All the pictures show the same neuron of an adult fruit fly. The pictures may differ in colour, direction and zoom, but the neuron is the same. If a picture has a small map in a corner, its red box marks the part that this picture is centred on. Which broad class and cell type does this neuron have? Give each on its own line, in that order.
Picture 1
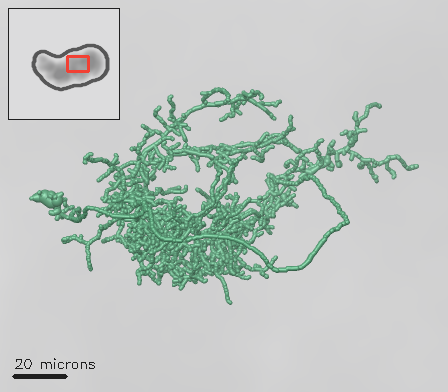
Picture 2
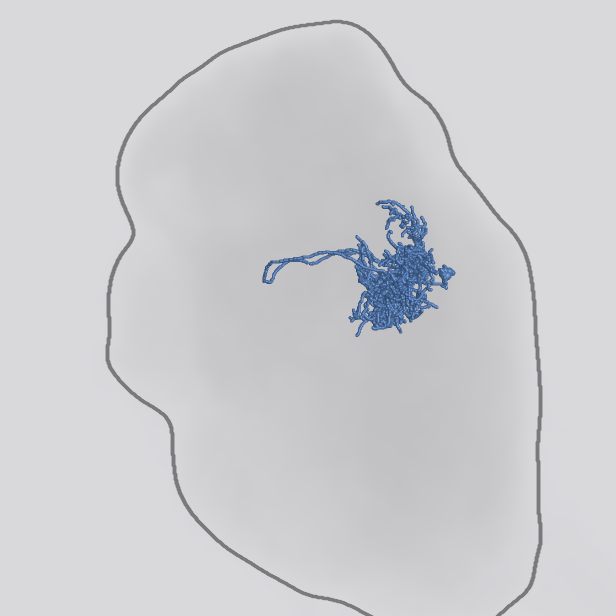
central-brain intrinsic neuron
PLP213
